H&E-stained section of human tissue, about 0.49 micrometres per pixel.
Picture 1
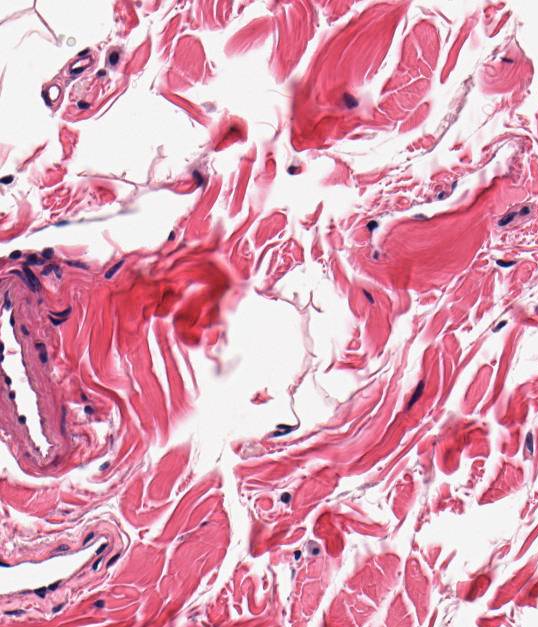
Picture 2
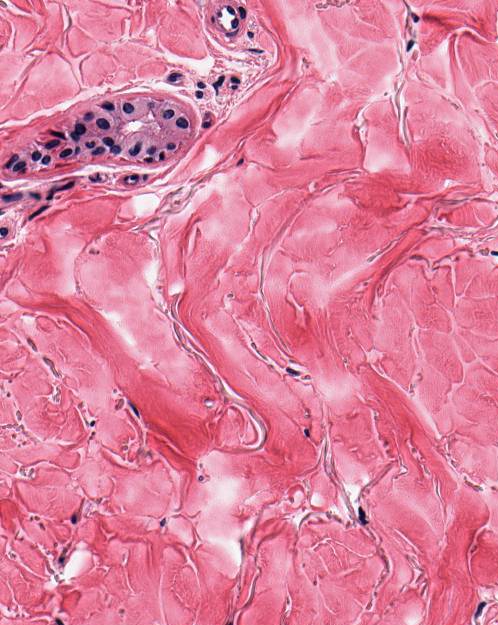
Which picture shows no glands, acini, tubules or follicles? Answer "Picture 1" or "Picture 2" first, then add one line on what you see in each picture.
Picture 1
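In picture 1: No epithelium or glands are seen anywhere in the field.
In picture 2: A single small epithelial tubule with a narrow central lumen lies in the upper left corner.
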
